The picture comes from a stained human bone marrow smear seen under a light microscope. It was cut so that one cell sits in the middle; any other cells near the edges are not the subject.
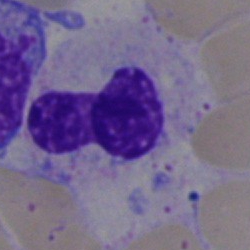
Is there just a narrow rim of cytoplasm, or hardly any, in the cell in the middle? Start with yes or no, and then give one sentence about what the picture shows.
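No. The cytoplasm is abundant and covers a much larger area than the nucleus.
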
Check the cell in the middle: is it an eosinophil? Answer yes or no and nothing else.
no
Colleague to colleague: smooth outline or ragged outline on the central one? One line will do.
Irregular rather than smooth, the cell margin shows ragged areas or projections.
